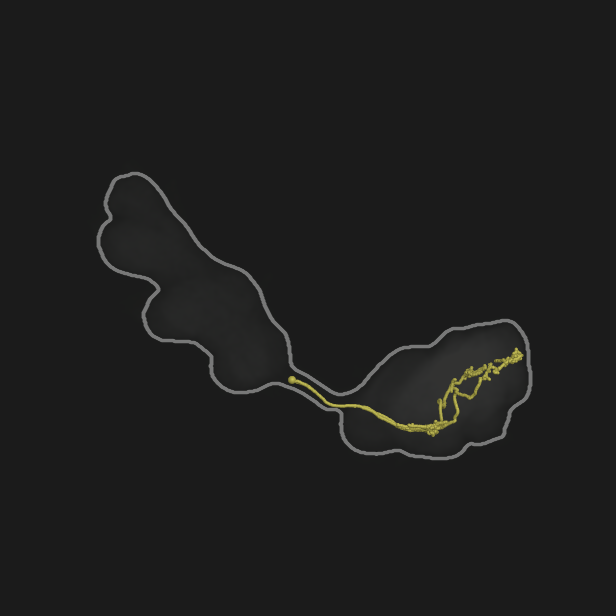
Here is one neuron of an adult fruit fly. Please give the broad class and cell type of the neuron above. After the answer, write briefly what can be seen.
It is an ascending neuron. The cell type is ANXXX470. The cell body can be seen in the middle of the picture. In this view it is more than twice as wide as it is tall.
